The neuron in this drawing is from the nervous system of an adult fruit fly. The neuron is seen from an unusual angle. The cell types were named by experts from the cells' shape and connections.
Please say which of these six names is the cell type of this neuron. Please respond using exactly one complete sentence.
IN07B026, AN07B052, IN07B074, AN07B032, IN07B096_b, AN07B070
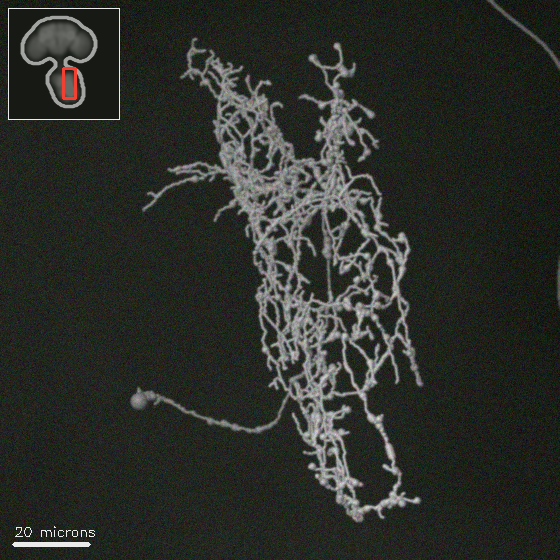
This neuron is of the type IN07B026.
